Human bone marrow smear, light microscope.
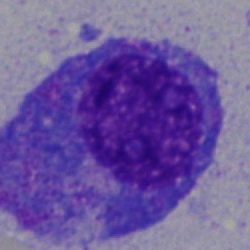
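Promyelocyte, the middle cell of a stained bone marrow smear. Its outline is an irregular oval, drawn out toward the lower left. Dark purple, clumped chromatin holds small paler spots scattered through it. The abundant cytoplasm stains blue, and fine purple-red granules are scattered in it, most plentiful in the left part of the cell.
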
